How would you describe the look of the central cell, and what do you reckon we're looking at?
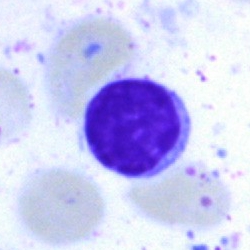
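Outline round and smooth. Nucleus: no nucleoli visible. Cytoplasm: no granules, no vacuoles. Cell is a lymphocyte.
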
